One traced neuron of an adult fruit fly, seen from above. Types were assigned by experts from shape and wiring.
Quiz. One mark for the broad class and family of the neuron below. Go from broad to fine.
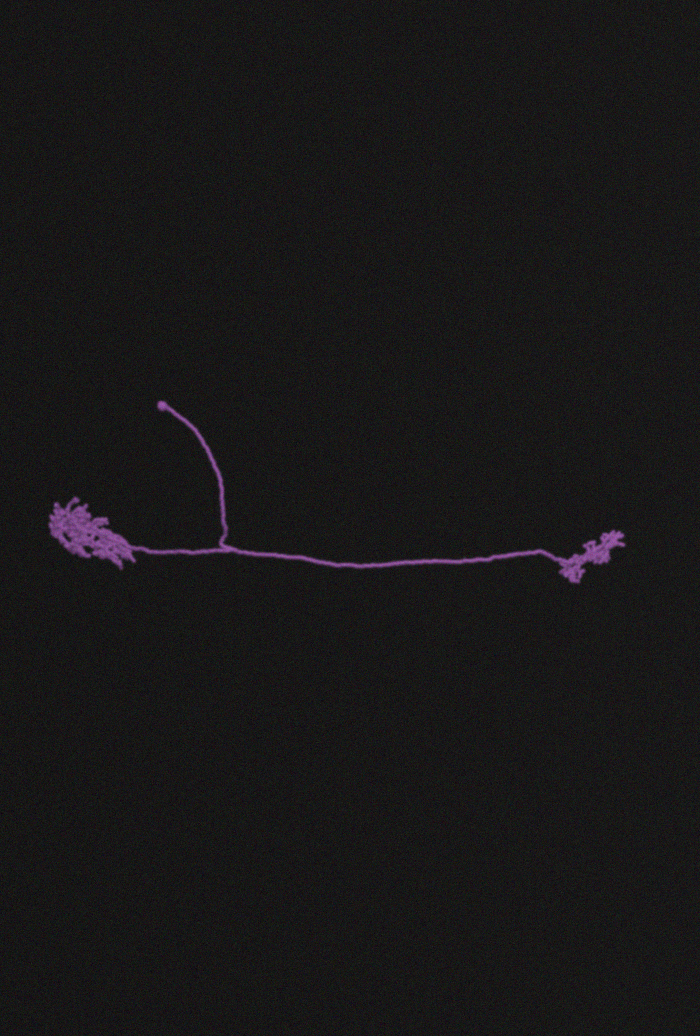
central-brain intrinsic neuron; hemilineage VLPa2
